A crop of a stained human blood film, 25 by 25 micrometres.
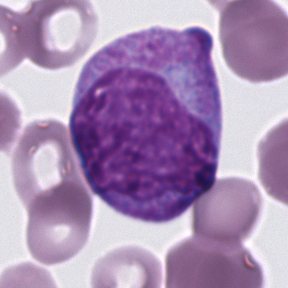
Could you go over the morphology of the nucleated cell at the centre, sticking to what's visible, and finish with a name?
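Outline: a small rounded bleb bulges from the upper right edge of the cell. Nucleus: a single unlobed mass filling most of the cell, its chromatin fine and lacy rather than coarsely clumped. Cytoplasm: fine, dust-like purple granules. Identification: atypical promyelocyte.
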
